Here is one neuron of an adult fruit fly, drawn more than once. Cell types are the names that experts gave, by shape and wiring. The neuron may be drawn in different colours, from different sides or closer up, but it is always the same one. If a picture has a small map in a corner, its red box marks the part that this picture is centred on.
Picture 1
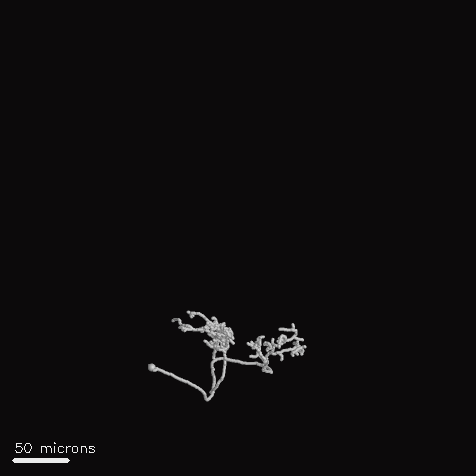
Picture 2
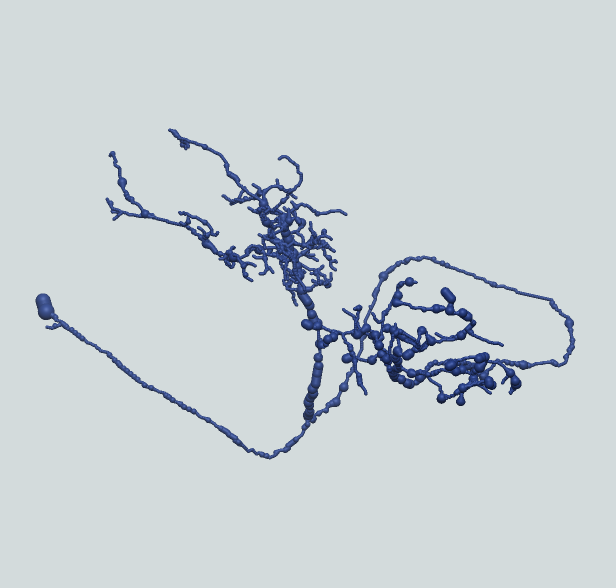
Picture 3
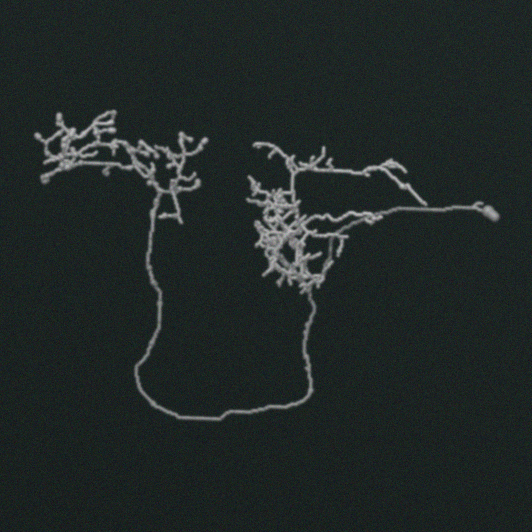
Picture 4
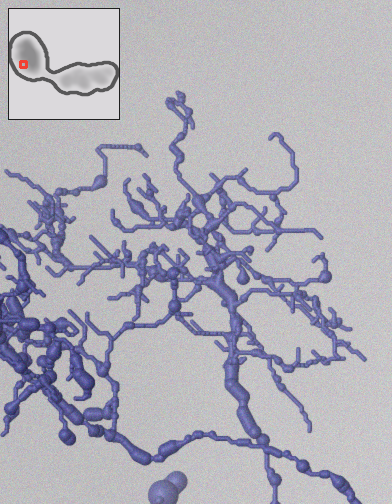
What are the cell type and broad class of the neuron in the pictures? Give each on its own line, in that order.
GNG249
central-brain intrinsic neuron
